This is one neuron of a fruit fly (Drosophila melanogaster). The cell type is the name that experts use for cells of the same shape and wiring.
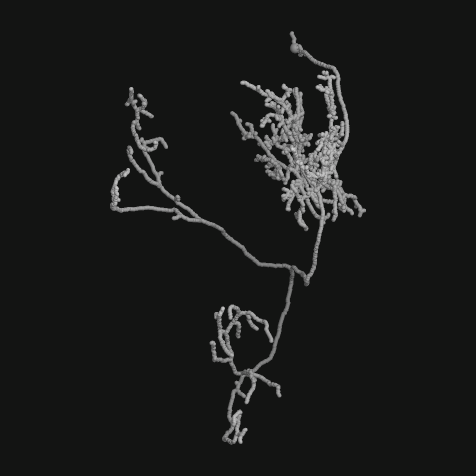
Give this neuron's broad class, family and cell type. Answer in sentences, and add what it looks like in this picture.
This is a nerve-cord intrinsic neuron. Its family is hemilineage 18B. Its cell type is IN18B015. The cell body can be seen at the top of the picture. The picture shows dozens of branch ends.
